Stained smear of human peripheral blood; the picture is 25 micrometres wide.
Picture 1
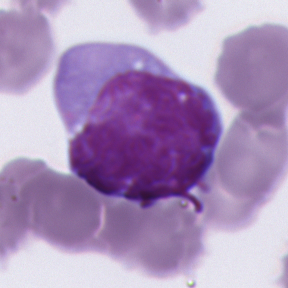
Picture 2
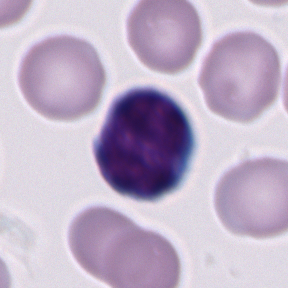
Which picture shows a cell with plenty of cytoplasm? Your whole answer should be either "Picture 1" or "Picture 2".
Picture 1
